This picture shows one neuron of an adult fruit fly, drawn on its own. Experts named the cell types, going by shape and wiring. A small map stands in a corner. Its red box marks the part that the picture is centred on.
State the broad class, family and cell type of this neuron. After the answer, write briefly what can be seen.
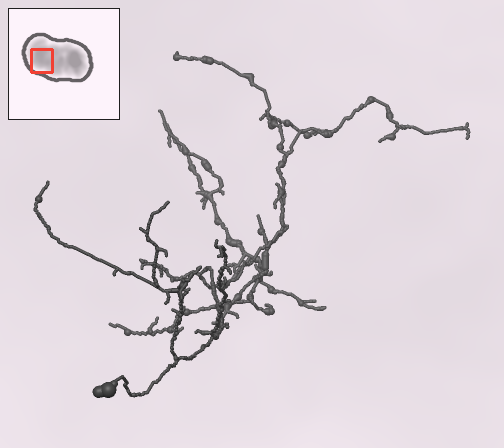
Its broad class is central-brain intrinsic neuron. The family is hemilineage SMPad2. The cell type is CB3143. The cell body can be seen at the lower left of the picture. The picture shows dozens of branch ends.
